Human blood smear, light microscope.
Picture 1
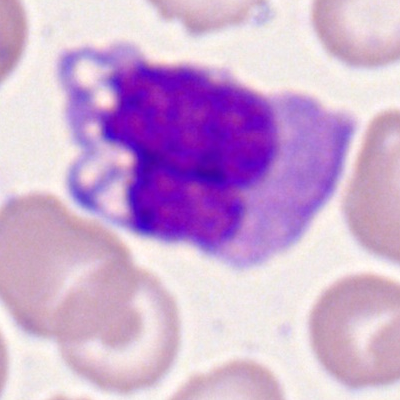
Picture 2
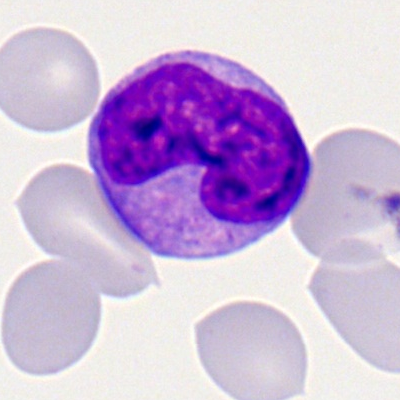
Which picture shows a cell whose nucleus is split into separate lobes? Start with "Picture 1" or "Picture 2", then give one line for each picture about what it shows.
Picture 1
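What picture 1 shows: The nucleus is divided by a cleft into an upper and a lower part.
What picture 2 shows: The nucleus is kidney-shaped, with a deep notch on its lower side.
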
